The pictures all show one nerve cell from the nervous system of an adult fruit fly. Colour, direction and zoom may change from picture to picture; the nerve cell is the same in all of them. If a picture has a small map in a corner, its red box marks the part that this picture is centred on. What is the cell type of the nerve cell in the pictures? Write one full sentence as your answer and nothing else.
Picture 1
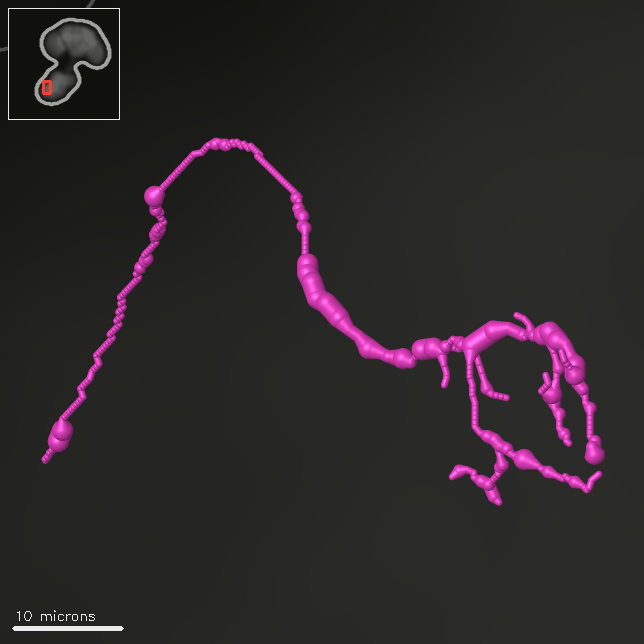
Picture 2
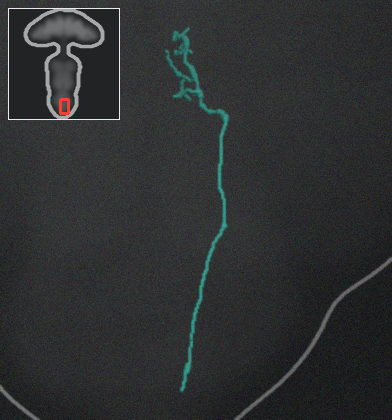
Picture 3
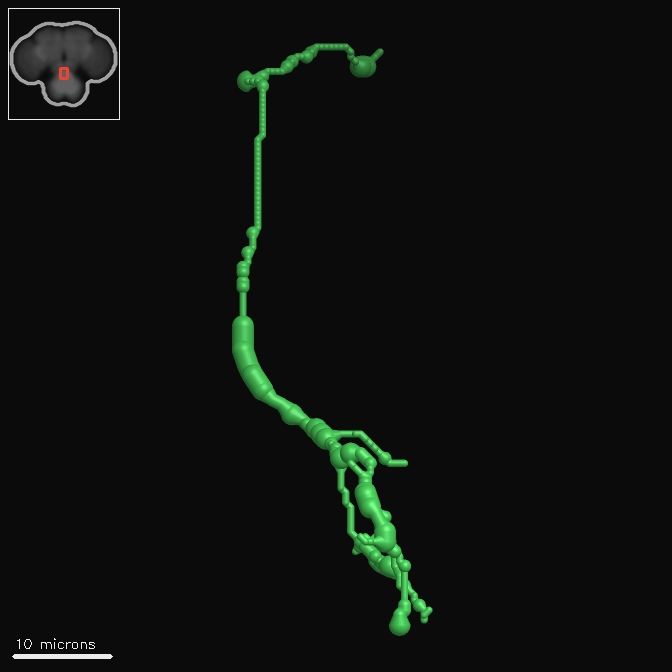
As its cell type, this nerve cell has SNxx03.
